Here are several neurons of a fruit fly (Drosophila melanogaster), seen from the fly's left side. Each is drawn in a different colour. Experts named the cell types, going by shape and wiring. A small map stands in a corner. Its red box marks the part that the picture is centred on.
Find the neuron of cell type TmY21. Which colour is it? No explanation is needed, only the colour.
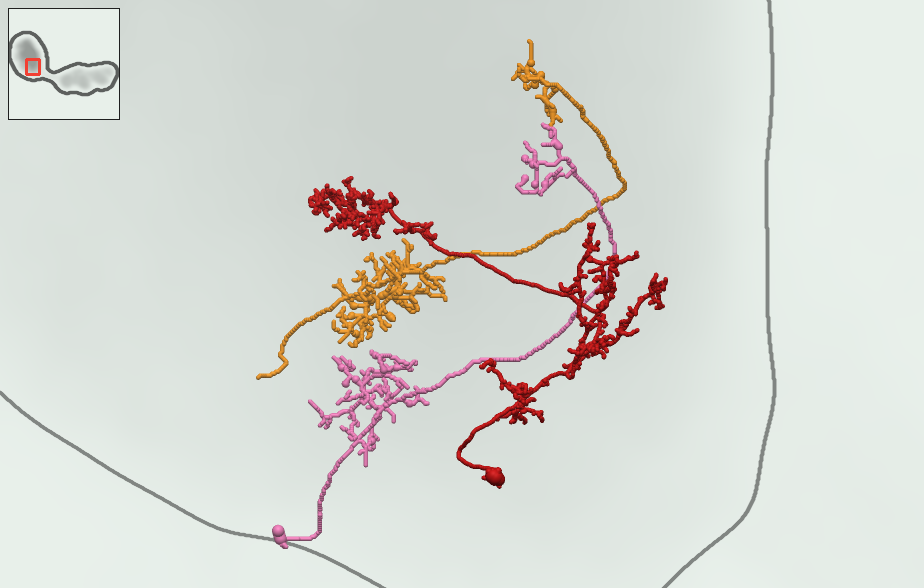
red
